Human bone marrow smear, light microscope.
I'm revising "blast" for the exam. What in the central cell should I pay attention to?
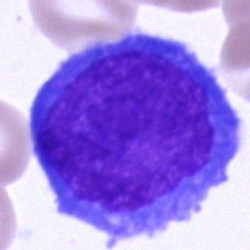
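In keeping with the name blast, the chromatin here is finely granular rather than coarsely clumped.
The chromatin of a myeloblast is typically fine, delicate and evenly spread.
Less in keeping is the cytoplasm, which forms a deep blue rim, widest at the lower edge.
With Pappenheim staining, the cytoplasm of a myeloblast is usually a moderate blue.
The deep blue seen in this cell is therefore darker than that usual moderate shade. The cell outline is roughly round, and small irregular blebs project from its lower edge.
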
